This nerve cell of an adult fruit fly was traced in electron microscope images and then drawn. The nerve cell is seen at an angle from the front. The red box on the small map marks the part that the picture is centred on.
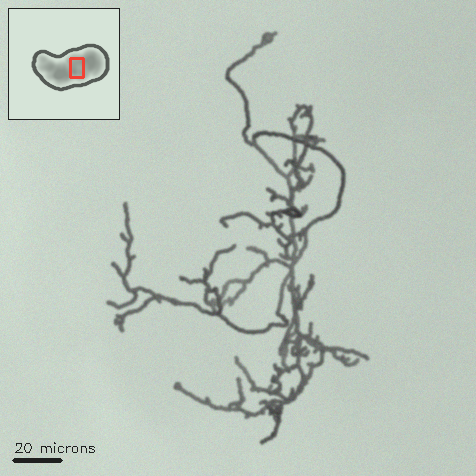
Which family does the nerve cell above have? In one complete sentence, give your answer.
It is hemilineage PSp2 which is the family of the nerve cell.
